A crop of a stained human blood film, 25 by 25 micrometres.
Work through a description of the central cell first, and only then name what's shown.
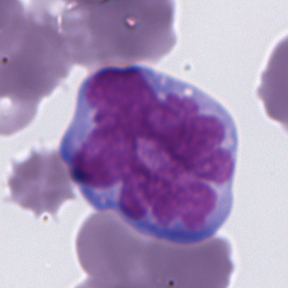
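Chromatin: finely textured and purple, with no coarse dark clumps; the centre of the nucleus is paler than its lobes. A small dark purple spot sits at the left edge of the nucleus, which fills about 70% of the cell's area. Outline: smooth, without surface projections. Name: myeloblast.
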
